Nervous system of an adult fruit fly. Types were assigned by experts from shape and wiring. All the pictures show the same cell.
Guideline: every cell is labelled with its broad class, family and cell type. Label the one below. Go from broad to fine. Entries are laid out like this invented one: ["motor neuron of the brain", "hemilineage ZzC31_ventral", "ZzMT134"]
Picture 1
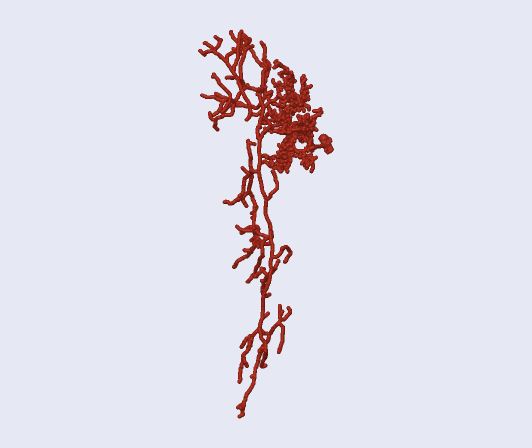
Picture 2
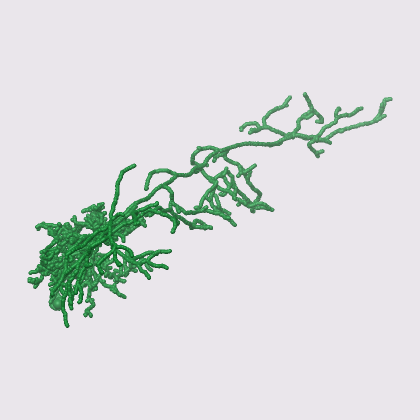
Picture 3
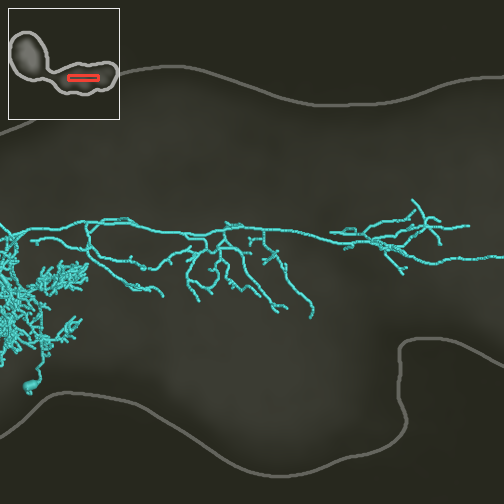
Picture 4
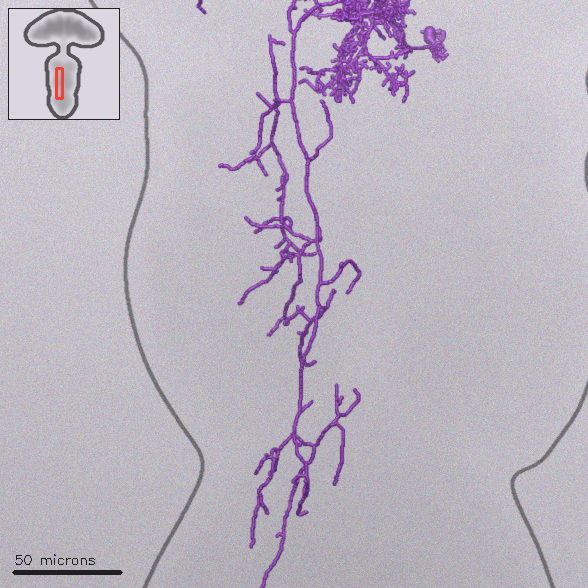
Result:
["nerve-cord intrinsic neuron", "hemilineage 06B", "IN06B018"]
